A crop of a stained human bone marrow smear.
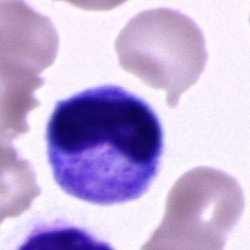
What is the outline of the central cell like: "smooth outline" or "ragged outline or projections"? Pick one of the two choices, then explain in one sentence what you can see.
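Smooth outline. The cell has a round, smooth outline with no surface projections.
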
